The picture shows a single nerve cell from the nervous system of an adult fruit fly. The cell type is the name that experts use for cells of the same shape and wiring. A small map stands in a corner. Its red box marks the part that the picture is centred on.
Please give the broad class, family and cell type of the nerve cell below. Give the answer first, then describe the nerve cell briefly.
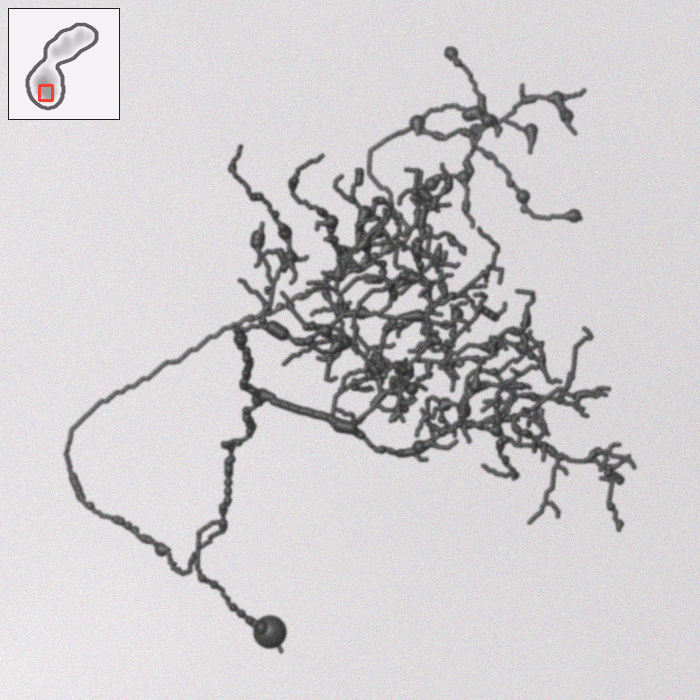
This is an optic-lobe intrinsic neuron. The family is MeLo. It is of cell type MeLo2. The cell body is at the bottom of the picture. In this view it is about as wide as it is tall.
